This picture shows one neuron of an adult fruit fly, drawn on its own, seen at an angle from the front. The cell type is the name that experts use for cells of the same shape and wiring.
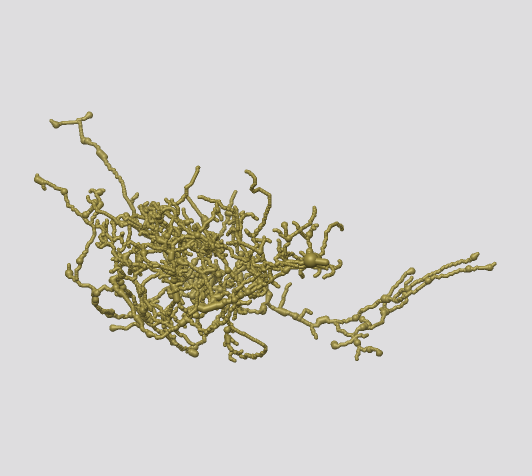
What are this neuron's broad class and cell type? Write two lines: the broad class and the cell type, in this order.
central-brain intrinsic neuron
GNG218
